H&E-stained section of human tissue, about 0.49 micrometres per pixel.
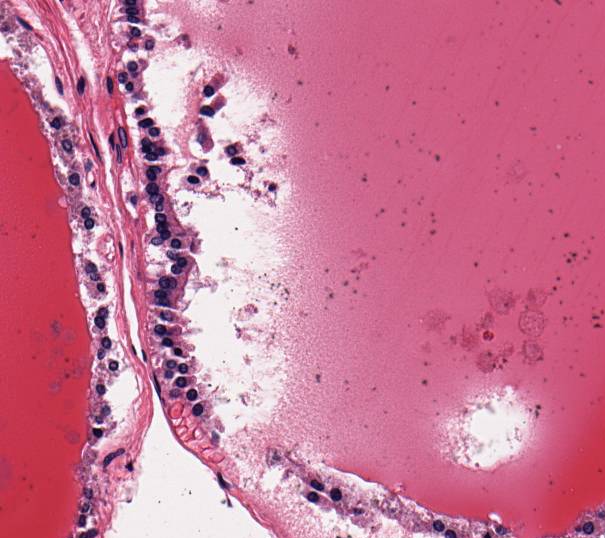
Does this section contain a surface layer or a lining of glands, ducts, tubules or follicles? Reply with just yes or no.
Yes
